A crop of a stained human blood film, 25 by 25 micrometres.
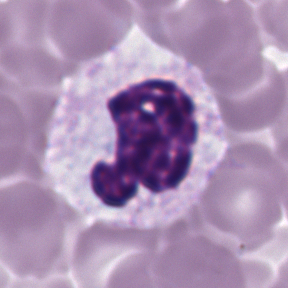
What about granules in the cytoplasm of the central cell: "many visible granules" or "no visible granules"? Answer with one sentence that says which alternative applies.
There are many visible granules in its cytoplasm.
